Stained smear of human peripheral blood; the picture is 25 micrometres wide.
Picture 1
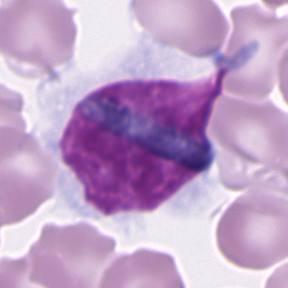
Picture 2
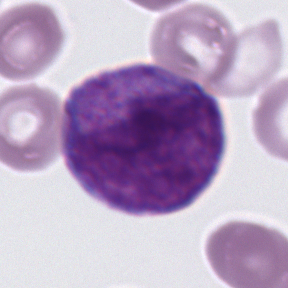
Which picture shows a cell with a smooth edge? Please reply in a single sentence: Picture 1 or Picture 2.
In Picture 2, the edge of the cell is smooth, not rough.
